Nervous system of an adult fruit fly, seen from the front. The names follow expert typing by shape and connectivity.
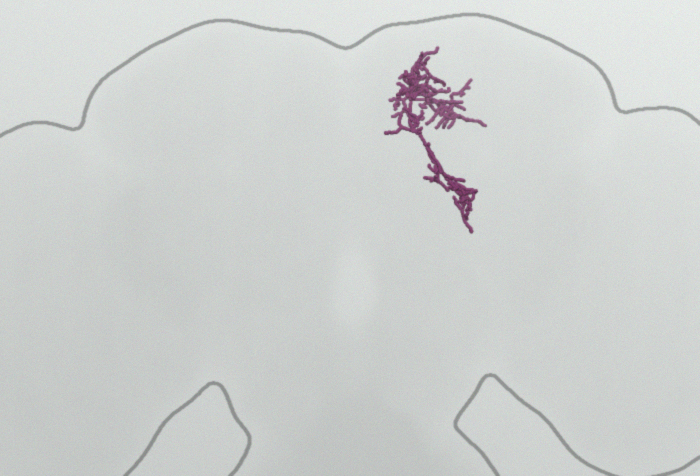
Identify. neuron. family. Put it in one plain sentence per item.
The family is LHPV.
